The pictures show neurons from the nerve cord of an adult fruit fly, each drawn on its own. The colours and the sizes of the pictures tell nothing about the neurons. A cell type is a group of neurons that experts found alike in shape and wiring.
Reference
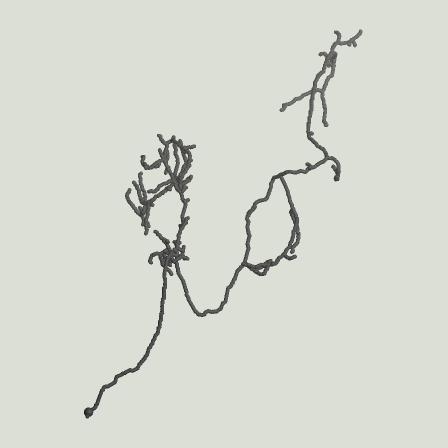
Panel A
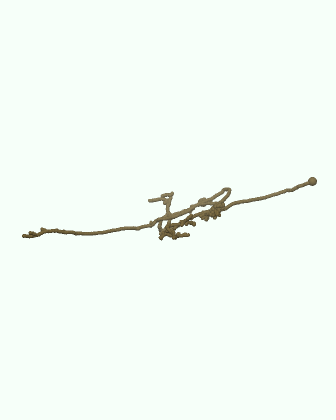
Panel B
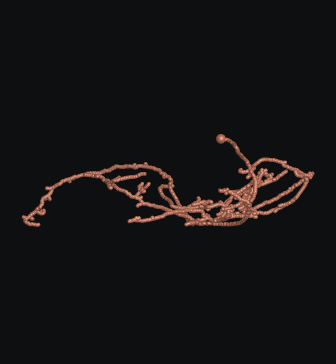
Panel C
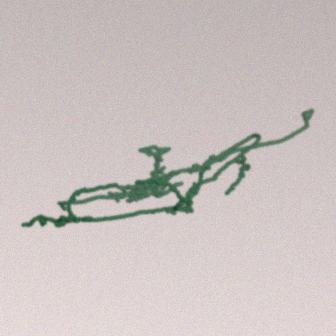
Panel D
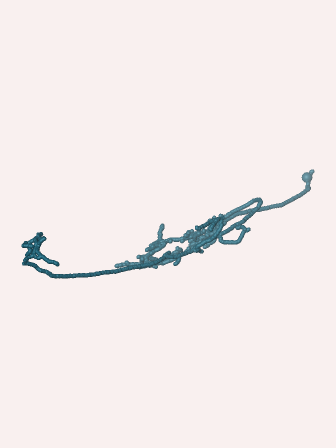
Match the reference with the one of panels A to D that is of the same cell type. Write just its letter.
C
